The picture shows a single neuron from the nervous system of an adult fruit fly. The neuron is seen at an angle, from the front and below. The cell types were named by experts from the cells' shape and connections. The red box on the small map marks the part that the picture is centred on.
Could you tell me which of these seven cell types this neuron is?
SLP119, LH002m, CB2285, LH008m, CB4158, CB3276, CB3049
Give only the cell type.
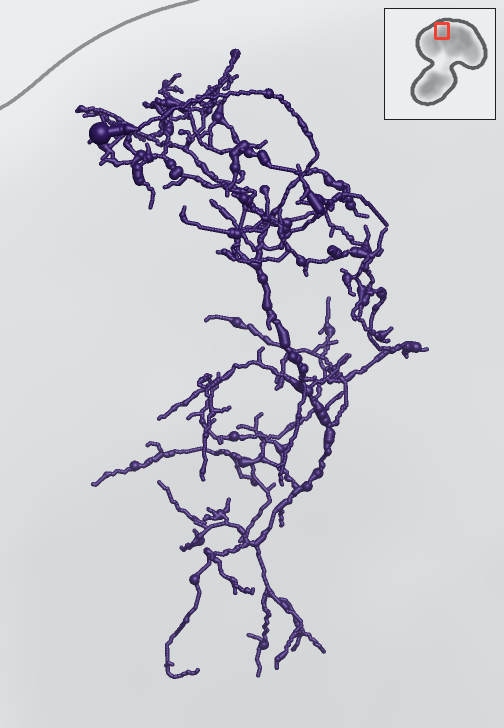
SLP119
